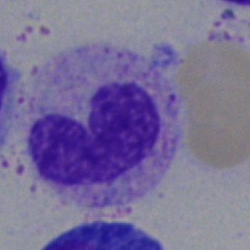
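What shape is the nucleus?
Kidney-shaped, with a notch on its upper side, inside a roughly round cell.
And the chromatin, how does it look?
Coarse and clumped, and I can't find any nucleoli.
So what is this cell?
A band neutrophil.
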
